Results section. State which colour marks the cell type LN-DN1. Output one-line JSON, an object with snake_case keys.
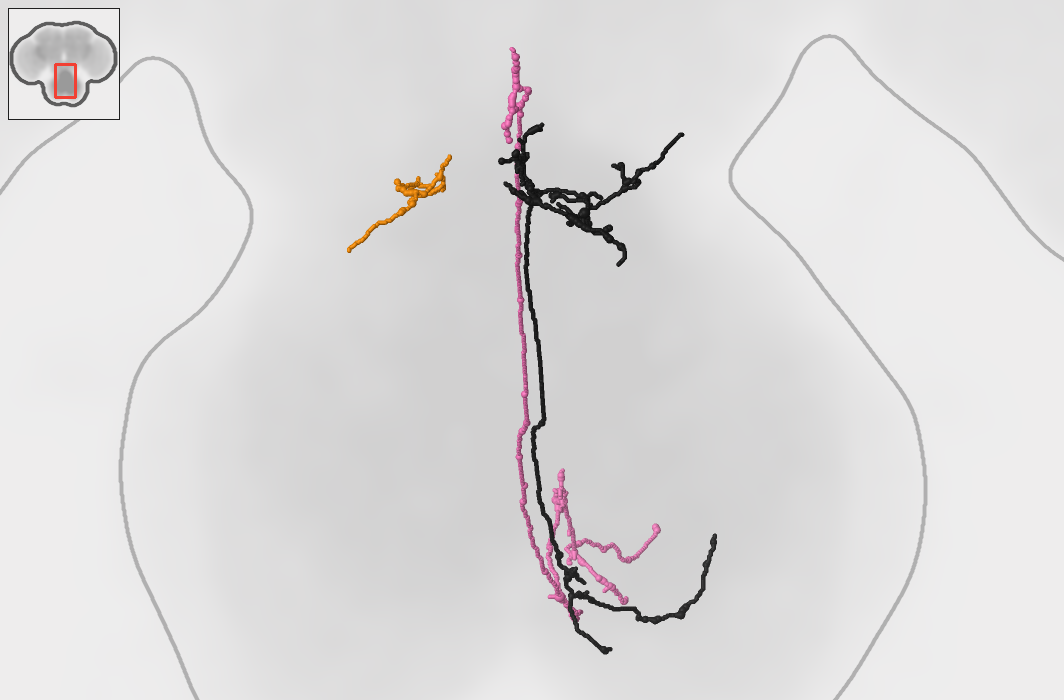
{"colour": "black"}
